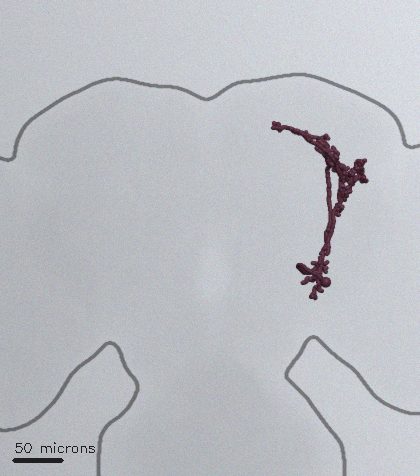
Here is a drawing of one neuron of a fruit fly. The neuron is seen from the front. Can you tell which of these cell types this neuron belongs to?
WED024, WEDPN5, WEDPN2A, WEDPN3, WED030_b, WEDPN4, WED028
WEDPN3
